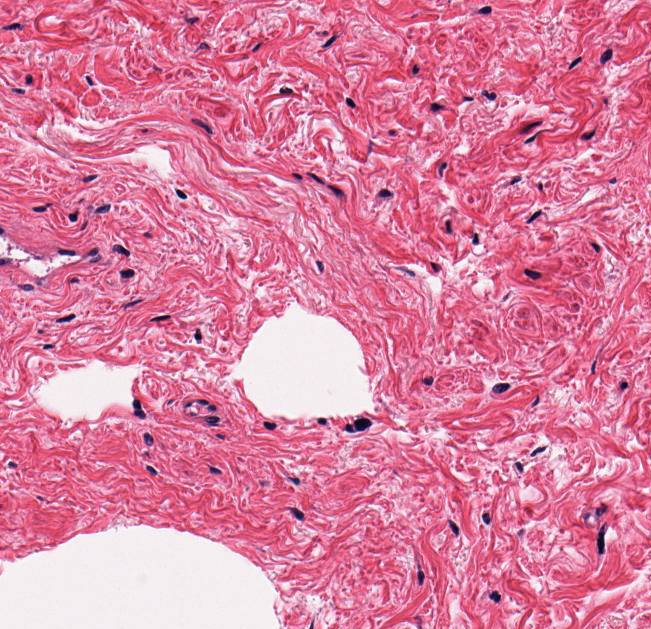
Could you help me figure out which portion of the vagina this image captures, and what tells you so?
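Dense connective tissue, taken point by point. First, the collagen bundles are strongly eosinophilic and wavy. Second, nuclei are sparse, small, dark and mostly spindle-shaped.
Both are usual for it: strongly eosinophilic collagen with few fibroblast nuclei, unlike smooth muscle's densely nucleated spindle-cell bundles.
Third, there is no epithelium. Last, three clear spaces: centre, left middle, and a larger one at bottom left.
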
